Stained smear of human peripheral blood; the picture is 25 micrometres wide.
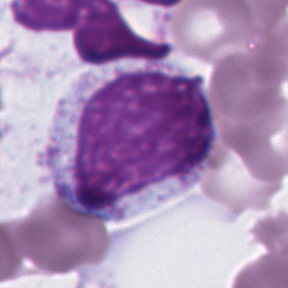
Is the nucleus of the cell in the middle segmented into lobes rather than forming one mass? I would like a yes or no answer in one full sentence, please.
No, the cell's nucleus forms one compact piece that is round, oval or kidney-shaped.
